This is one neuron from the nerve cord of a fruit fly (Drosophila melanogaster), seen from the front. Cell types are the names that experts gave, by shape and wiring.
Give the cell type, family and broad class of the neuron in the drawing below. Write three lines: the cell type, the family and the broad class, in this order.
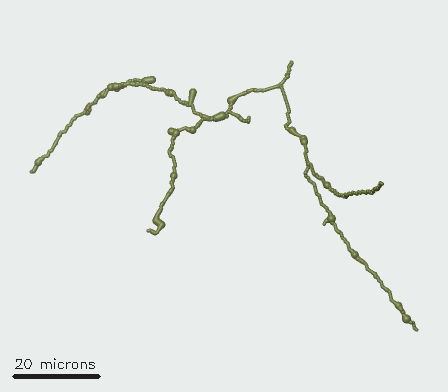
DNge019
hemilineage MX12
descending neuron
